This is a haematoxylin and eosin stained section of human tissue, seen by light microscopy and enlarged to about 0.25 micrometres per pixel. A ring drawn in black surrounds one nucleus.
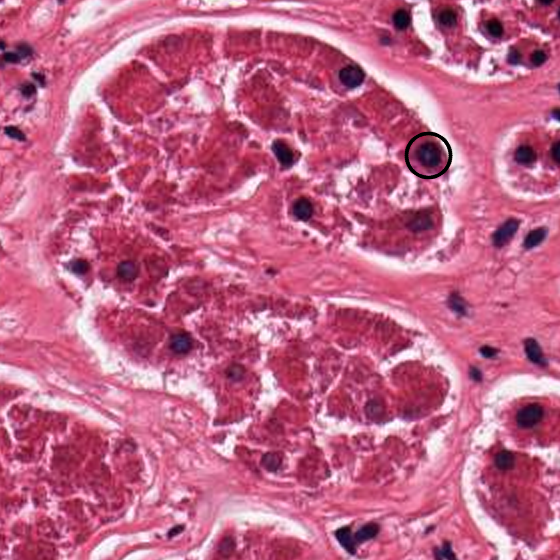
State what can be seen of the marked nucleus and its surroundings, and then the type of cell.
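The nucleus is round and dark, about the same size as the other nuclei in the same tubule. The nucleus sits at the outer edge of the cell, against the outer boundary of the tubule rather than toward its centre. The cell is one of many similar red cells lining a large tubule, and a thin clear gap separates it from the paler pink fibrous tissue outside the tubule. The marked nucleus belongs to a proximal tubule cell.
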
